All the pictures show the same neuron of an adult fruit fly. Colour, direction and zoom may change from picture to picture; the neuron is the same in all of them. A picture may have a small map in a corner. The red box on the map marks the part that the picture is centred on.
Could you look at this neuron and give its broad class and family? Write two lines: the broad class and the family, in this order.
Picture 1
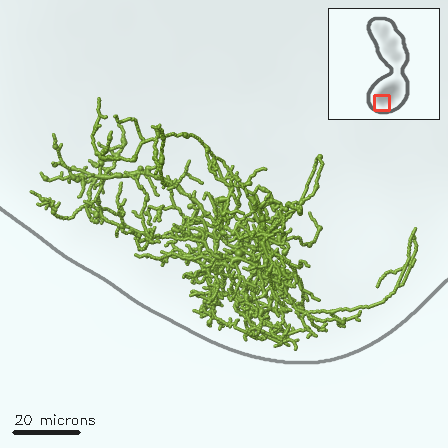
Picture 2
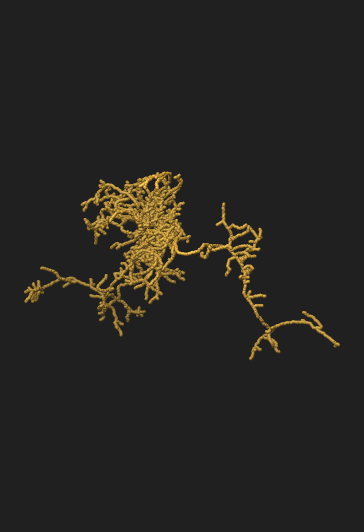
central-brain intrinsic neuron
hemilineage SMPad3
